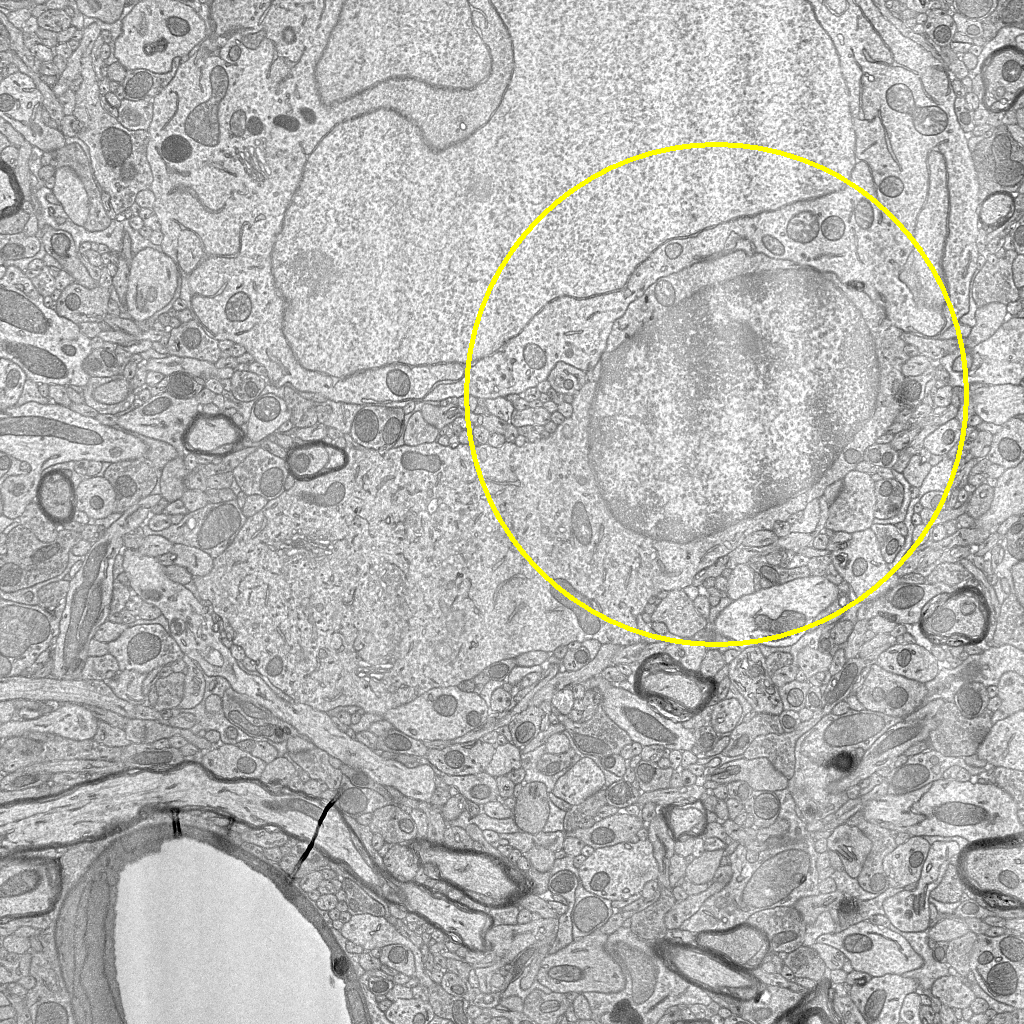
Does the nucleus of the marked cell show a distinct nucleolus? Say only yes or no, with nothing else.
No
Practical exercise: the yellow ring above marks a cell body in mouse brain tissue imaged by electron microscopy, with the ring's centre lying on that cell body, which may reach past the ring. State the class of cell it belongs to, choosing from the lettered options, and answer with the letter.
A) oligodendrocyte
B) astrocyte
A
